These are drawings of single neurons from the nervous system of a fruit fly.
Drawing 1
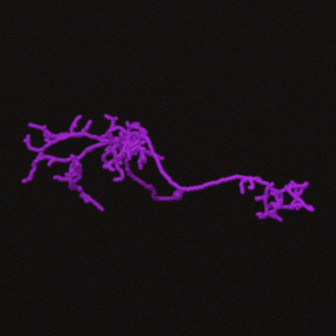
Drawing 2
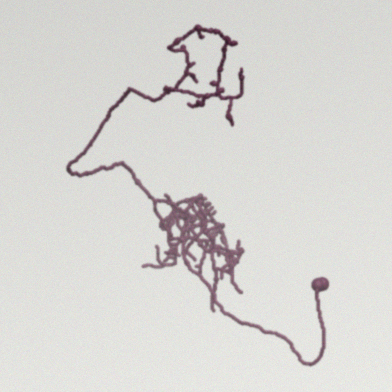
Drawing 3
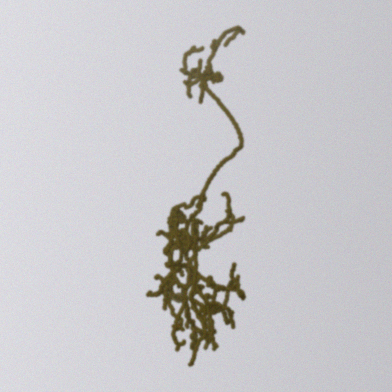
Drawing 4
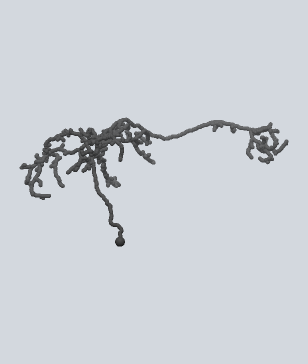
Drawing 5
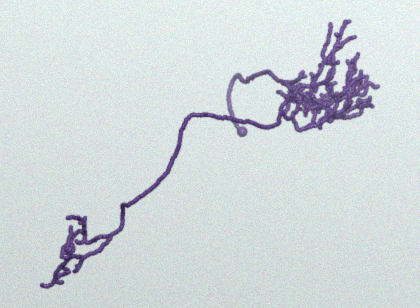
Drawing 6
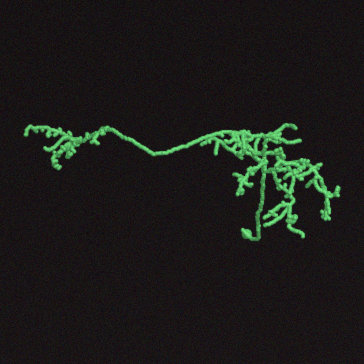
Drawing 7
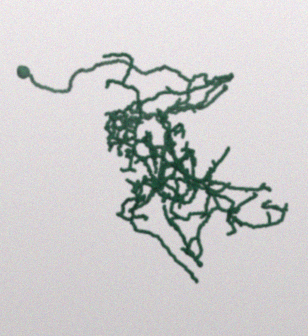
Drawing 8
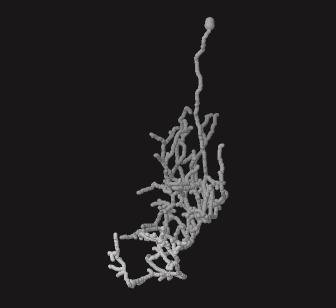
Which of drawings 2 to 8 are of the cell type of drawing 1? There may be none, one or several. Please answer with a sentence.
Drawing 3, drawing 4, drawing 6 and drawing 8 are of the same cell type.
